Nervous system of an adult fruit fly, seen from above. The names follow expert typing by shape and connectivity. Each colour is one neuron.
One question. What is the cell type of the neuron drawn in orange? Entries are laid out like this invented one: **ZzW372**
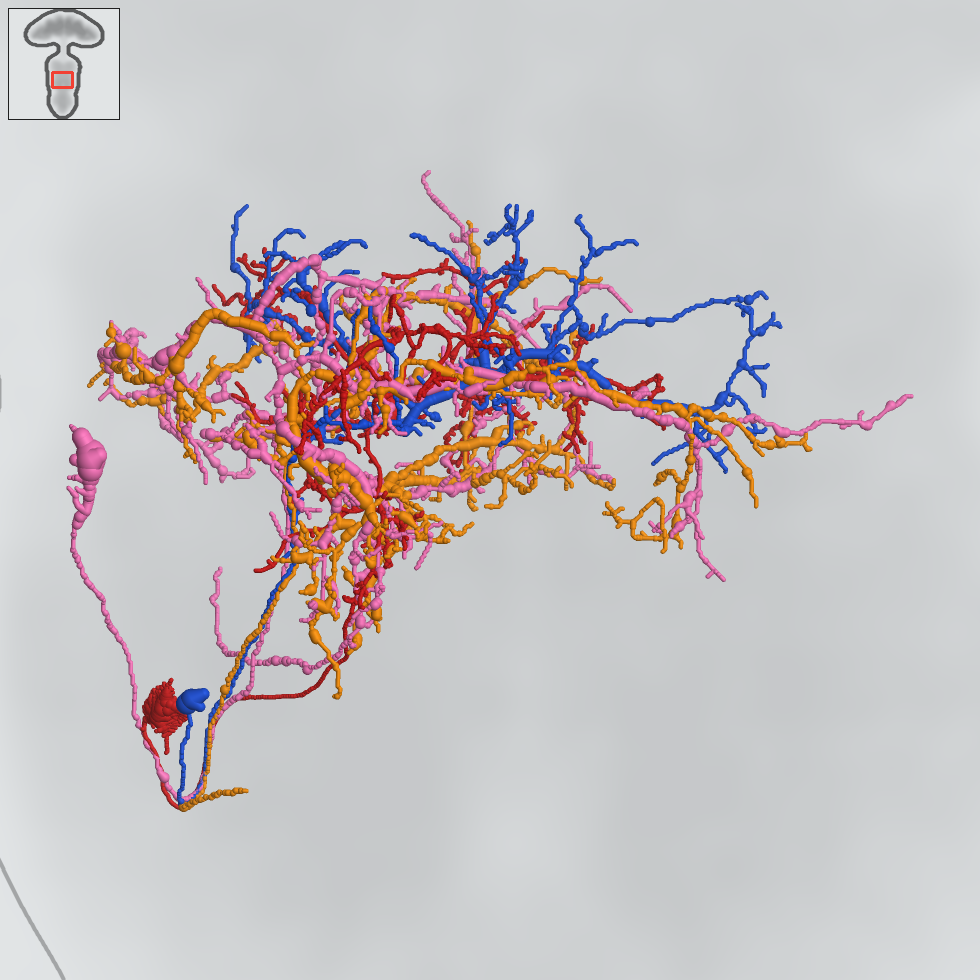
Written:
**IN11B024_b**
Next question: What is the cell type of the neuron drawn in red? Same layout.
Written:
**IN11B024_a**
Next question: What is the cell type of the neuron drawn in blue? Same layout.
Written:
**IN11B014**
